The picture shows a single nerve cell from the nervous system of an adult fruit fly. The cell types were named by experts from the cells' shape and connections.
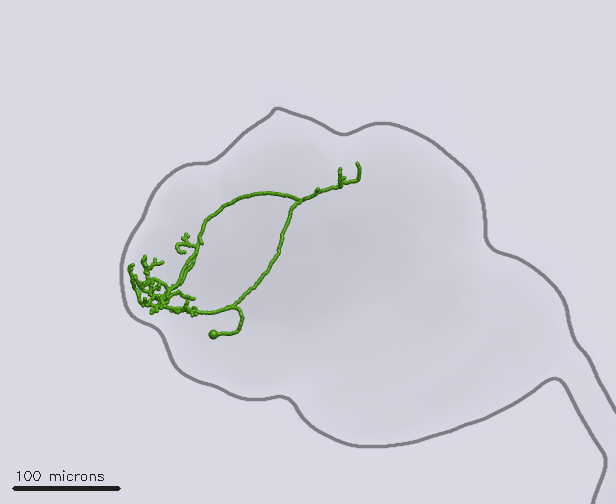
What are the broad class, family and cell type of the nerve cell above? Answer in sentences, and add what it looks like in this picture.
It is a central-brain intrinsic neuron. Its family is hemilineage DM2_central. The cell type is SMP304. From left to right in the picture it spans about 200 microns. In this view it is wider than it is tall.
